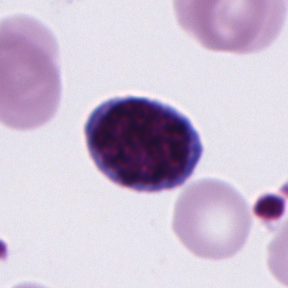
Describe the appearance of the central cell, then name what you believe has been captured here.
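Hmm, the nucleus takes up almost all of the cell. Its chromatin looks dark purple and coarsely clumped. I'm searching the nucleus for nucleoli and can't find any. Around the surface I see no projections. I'd call it a typical lymphocyte.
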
